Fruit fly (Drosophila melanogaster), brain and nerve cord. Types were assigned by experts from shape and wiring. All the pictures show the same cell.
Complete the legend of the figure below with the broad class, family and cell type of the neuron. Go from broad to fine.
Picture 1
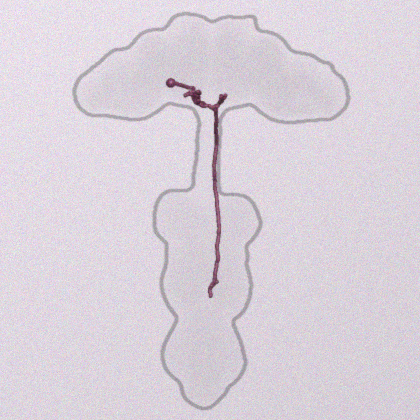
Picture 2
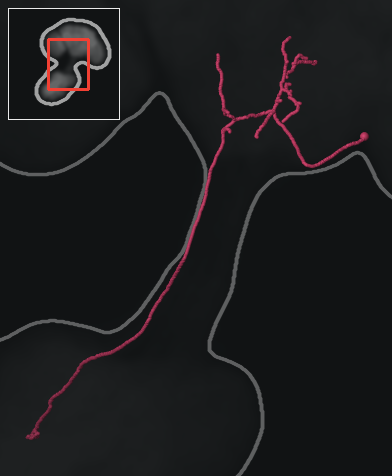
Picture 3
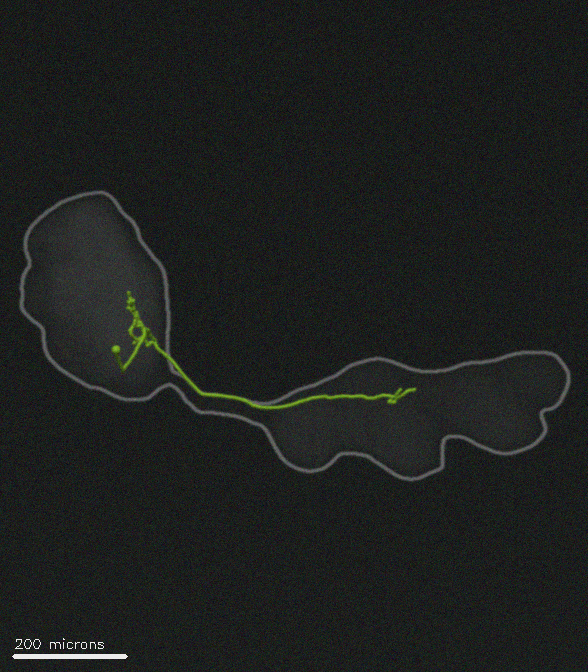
descending neuron; hemilineage LB6; DNg18_b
